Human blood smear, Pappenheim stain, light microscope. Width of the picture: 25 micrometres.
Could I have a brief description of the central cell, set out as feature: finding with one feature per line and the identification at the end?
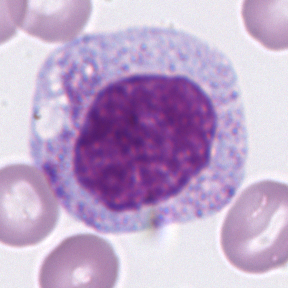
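Outline: smooth, broadly rounded, slightly squarish
Cytoplasm: pale greyish-blue
Vacuoles: a few, clear, in the cytoplasm on the left side
Surroundings: red cells around the cell, not overlapping it
Name: myelocyte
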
